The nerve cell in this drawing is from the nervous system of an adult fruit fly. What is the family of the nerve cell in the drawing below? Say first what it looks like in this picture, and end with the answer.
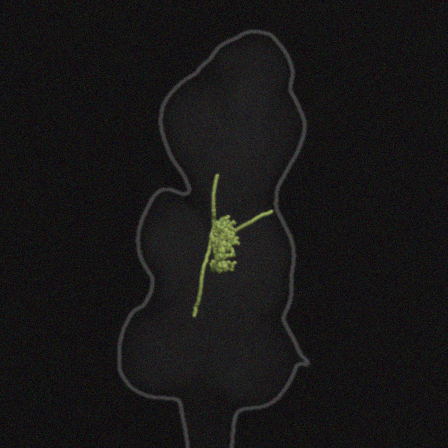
The drawing shows no cell body. In this view it is taller than it is wide. This is a nerve-cord intrinsic neuron. Its family is hemilineage 23B.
